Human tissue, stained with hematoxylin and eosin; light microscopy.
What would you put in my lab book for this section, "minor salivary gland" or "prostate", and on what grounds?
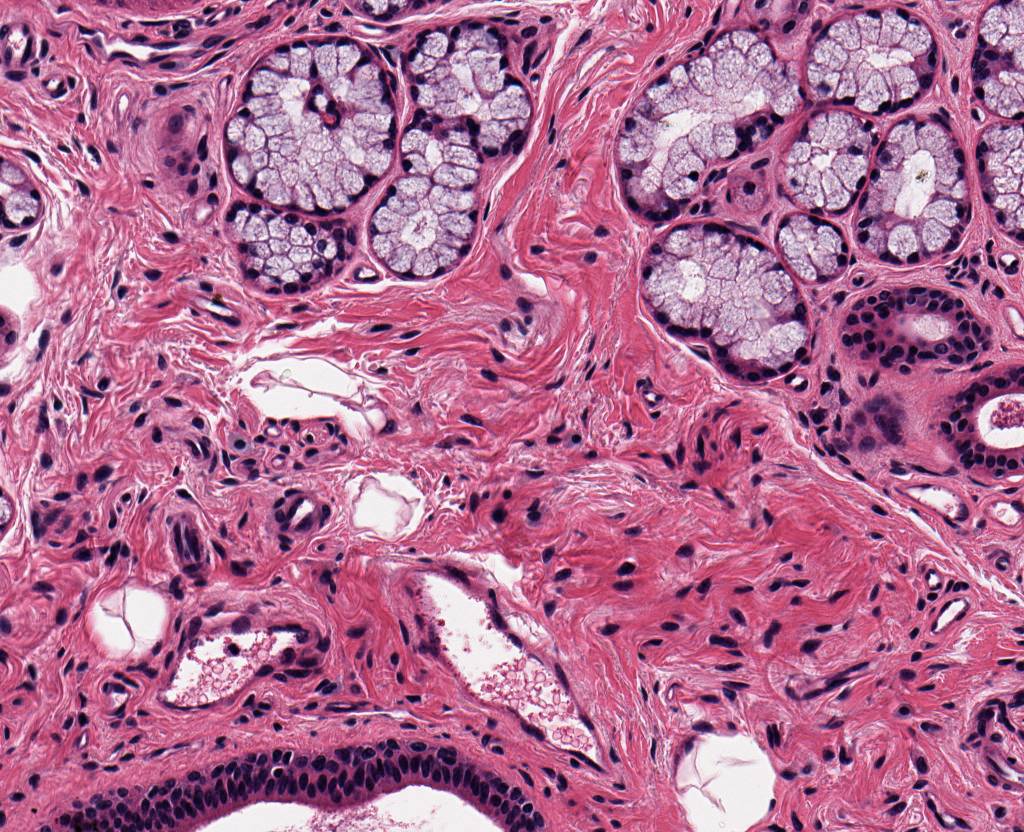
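It's minor salivary gland. Look first at the upper part of the field: clusters of rounded mucous acini fill it on both the left and the right. Their nuclei are small, dark and flattened against the cell bases. Then follow the bottom edge, where a lumen is lined by tall epithelium with several crowded layers of elongated nuclei.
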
